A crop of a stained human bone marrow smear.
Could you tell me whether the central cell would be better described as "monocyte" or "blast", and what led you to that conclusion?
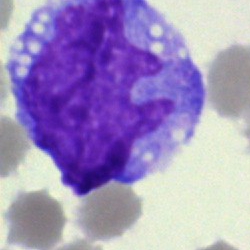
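Monocyte is the answer for this cell. A notch of cytoplasm enters the nucleus from the right side, indenting it deeply. The chromatin is finely mottled rather than coarsely clumped. The cytoplasm is broadest on the right side of the cell. Several small, round, clear vacuoles lie within the cytoplasm.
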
